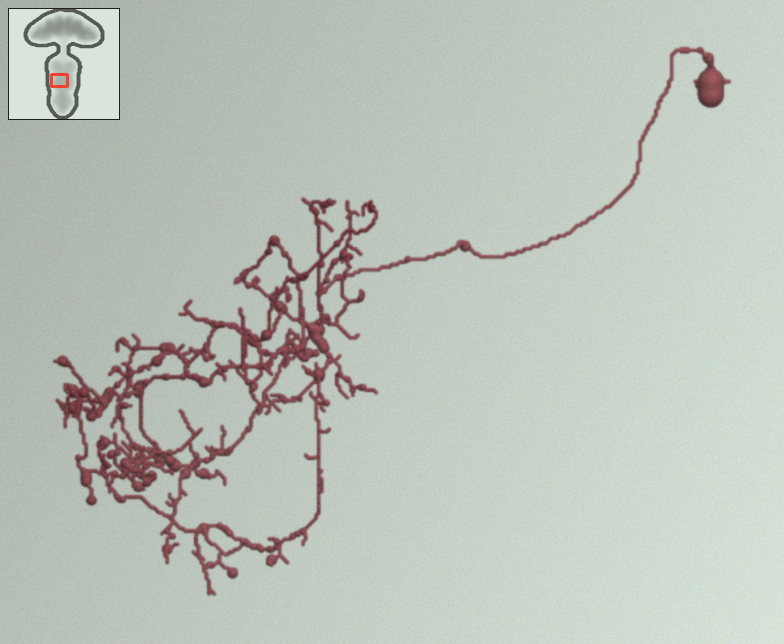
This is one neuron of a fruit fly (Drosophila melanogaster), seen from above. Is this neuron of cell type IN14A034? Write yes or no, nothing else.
yes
